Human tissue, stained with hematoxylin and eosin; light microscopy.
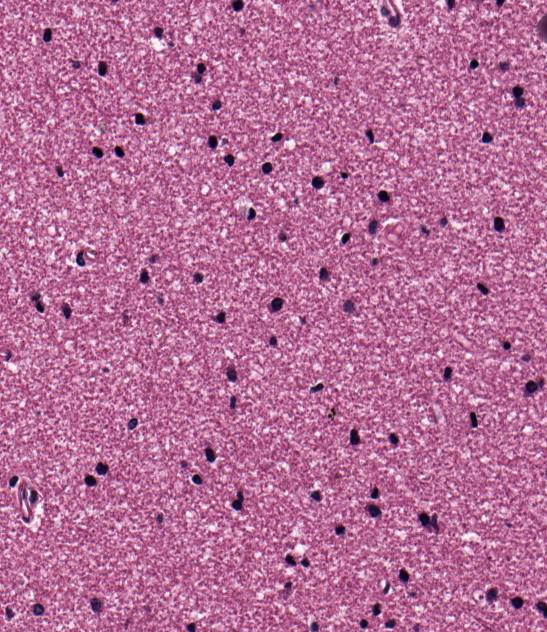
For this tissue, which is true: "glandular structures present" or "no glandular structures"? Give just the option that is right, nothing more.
No glandular structures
